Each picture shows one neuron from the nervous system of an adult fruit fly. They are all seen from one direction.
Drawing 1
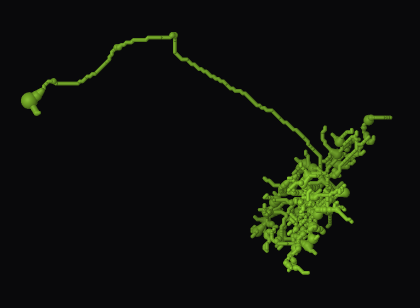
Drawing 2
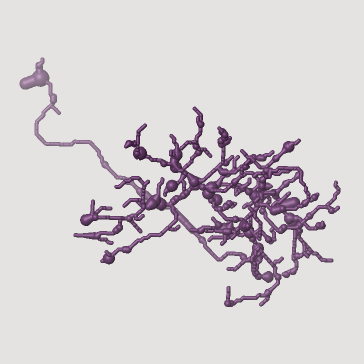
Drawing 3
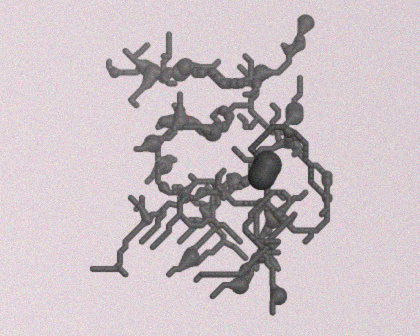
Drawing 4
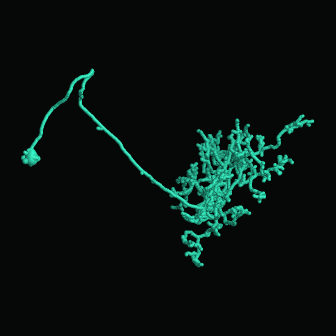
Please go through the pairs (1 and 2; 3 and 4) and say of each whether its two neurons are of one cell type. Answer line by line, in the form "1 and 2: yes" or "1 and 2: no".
1 and 2: no
3 and 4: yes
